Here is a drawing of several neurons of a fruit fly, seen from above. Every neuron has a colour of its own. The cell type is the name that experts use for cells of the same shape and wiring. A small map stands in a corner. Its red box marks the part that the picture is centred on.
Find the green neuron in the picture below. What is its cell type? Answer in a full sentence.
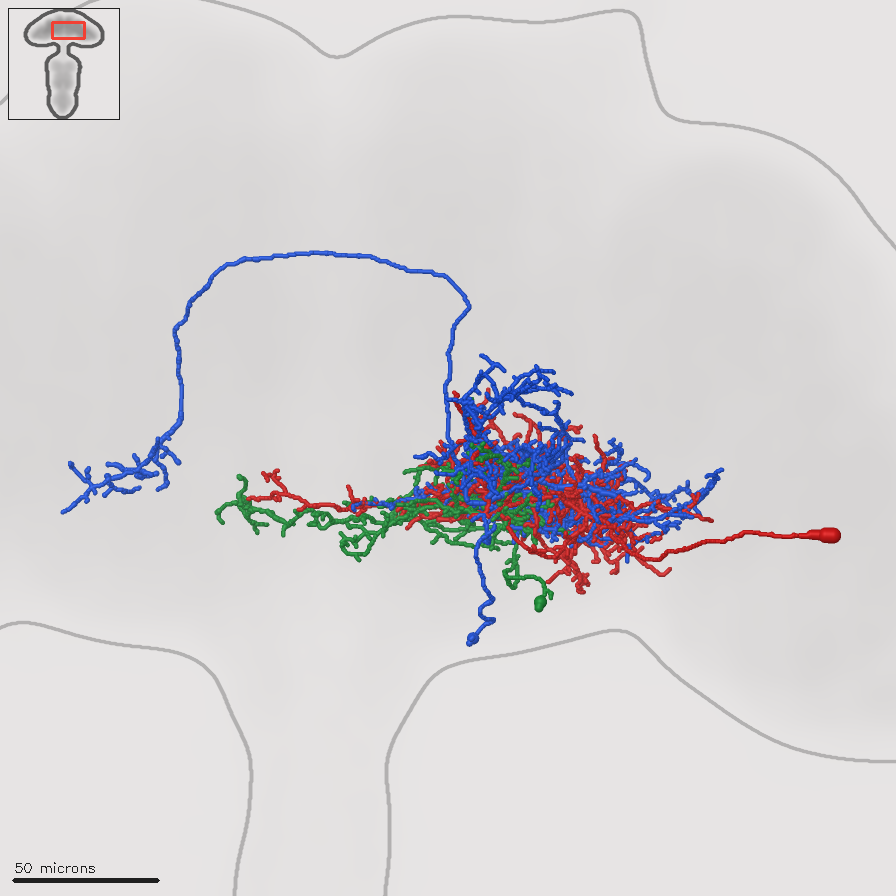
The cell type is PS188.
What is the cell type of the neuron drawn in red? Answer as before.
The cell type is PS106.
